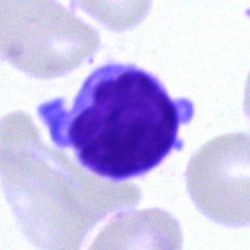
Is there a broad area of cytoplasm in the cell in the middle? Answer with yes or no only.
No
